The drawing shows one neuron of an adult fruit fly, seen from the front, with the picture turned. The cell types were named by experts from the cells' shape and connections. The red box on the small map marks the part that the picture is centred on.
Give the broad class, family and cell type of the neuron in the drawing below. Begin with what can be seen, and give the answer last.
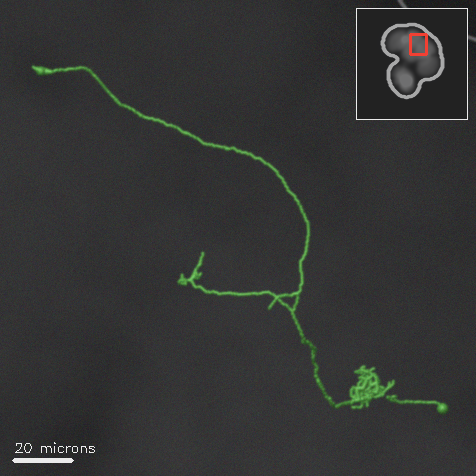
Its cell body lies at the lower right of the picture. By the scale bar it is about 140 microns wide in this view. Its broad class is central-brain intrinsic neuron. The name of its family is class CX. It is of cell type EPGt.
